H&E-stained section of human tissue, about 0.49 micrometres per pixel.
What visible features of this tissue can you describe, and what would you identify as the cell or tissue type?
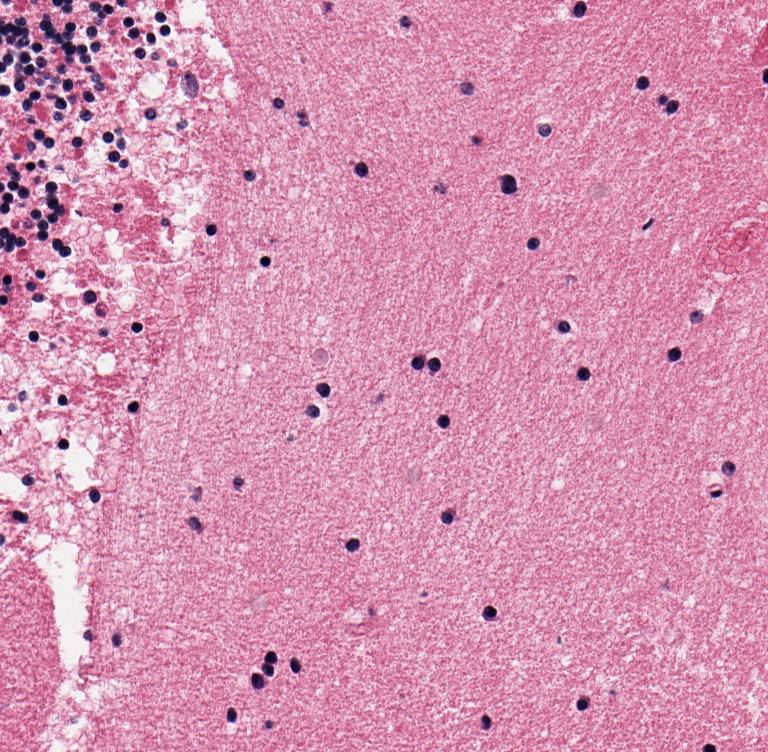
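A narrow, densely cellular zone lines the left edge; a broad pale pink zone fills most of the field. Small, round, dark blue nuclei crowd the upper left corner. Scattered nuclei in the broad zone are small, round and darkly stained, some within a thin clear halo. A small vessel cut in cross-section, containing red cells, lies at the right edge in the upper half. This is cerebellum.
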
